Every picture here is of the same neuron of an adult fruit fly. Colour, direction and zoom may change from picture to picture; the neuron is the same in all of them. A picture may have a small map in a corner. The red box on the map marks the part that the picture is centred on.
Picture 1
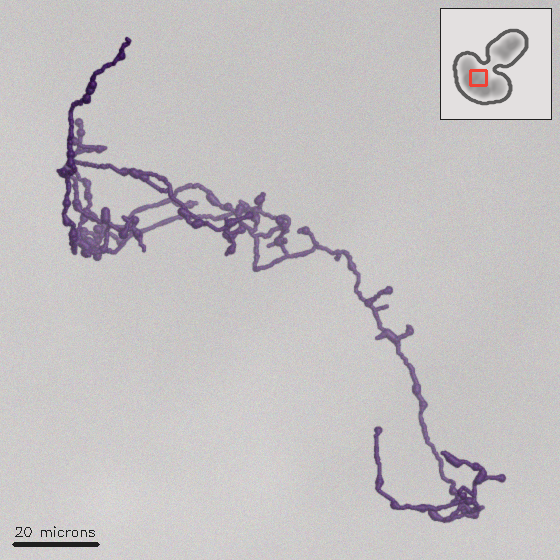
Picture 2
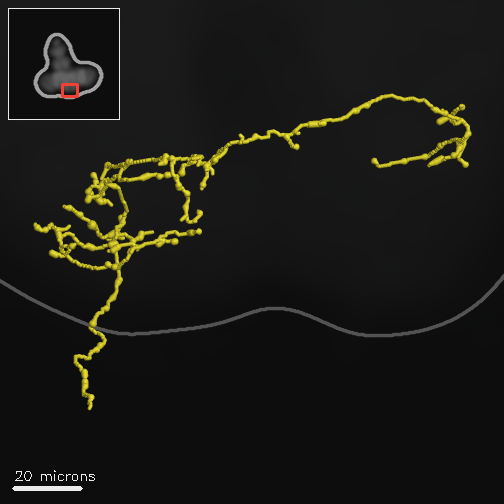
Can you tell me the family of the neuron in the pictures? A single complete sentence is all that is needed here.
In family terms, the neuron is class gustatory.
